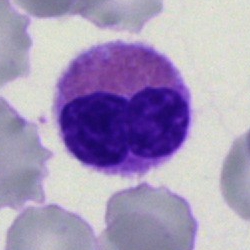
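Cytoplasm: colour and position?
Pinkish-lilac, lying mostly above the nucleus.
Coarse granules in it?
None seen.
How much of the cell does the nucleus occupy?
It fills the lower half; no nucleoli visible in either lobe.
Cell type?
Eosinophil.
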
